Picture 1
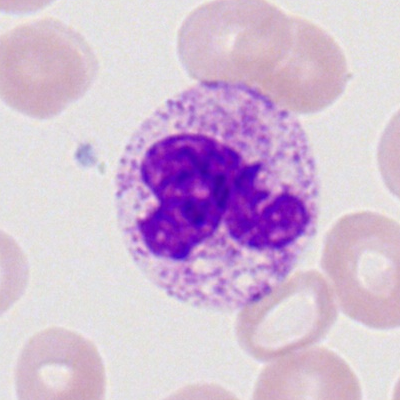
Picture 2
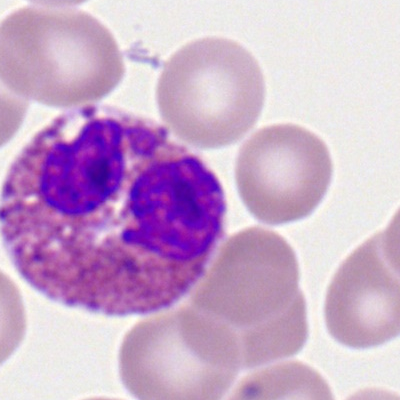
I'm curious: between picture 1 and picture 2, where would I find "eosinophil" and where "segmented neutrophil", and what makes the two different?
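Let me see: the cell in picture 1 is a segmented neutrophil, and the one in picture 2 an eosinophil. The granules are what I notice first, since in picture 2 the cytoplasm is packed with coarse, round, pinkish-orange granules, whereas in picture 1 the granules leave the outline of the nucleus clearly visible in plentiful pale pink cytoplasm.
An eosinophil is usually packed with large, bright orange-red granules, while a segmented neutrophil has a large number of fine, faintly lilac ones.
In picture 2 I count two nuclear lobes, lying side by side, one on the left and one on the right.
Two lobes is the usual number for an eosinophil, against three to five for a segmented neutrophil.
The eosinophil's outline is roughly round and smooth.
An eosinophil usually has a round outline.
Chromatin doesn't help much here, as both cells have it dark purple and coarsely clumped; no nucleoli can be seen in the segmented neutrophil, and a red cell lies against its upper edge.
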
